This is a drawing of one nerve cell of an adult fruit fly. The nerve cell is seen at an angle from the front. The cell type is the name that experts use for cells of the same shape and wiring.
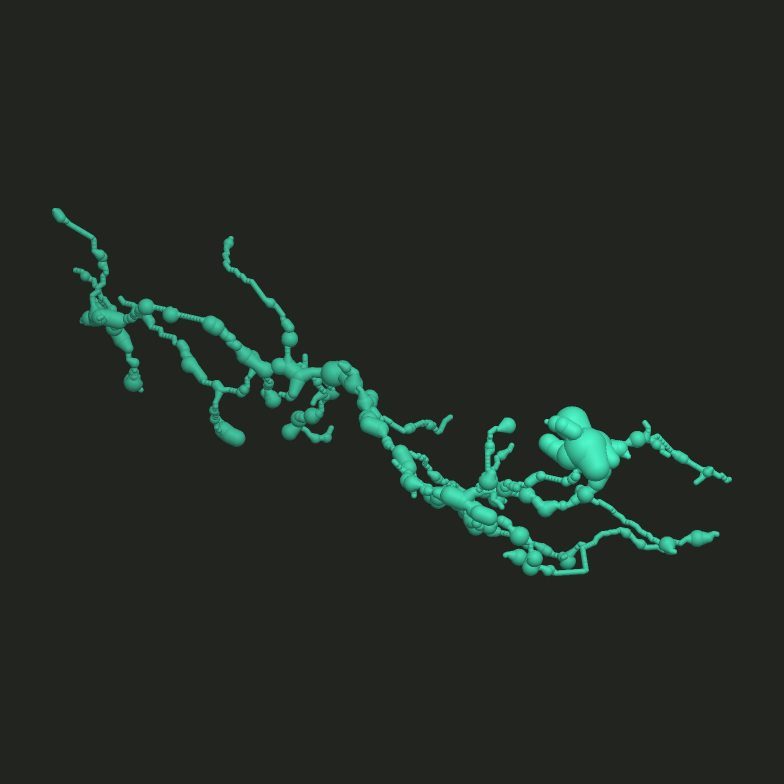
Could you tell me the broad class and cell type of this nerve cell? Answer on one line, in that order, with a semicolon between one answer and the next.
motor neuron of the brain; MN11V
